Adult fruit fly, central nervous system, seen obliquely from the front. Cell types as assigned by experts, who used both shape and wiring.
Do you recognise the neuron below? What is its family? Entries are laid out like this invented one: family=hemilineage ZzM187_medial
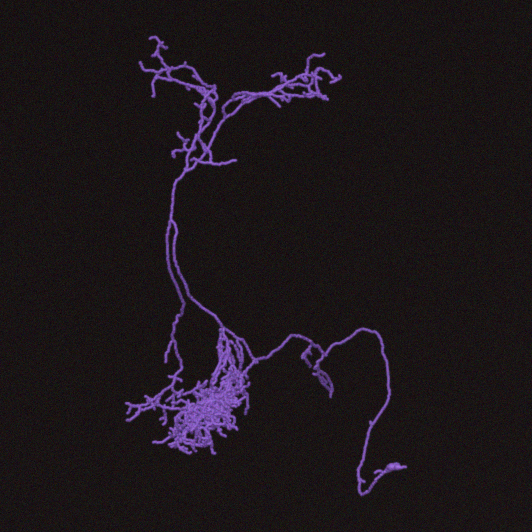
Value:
family=hemilineage LB7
